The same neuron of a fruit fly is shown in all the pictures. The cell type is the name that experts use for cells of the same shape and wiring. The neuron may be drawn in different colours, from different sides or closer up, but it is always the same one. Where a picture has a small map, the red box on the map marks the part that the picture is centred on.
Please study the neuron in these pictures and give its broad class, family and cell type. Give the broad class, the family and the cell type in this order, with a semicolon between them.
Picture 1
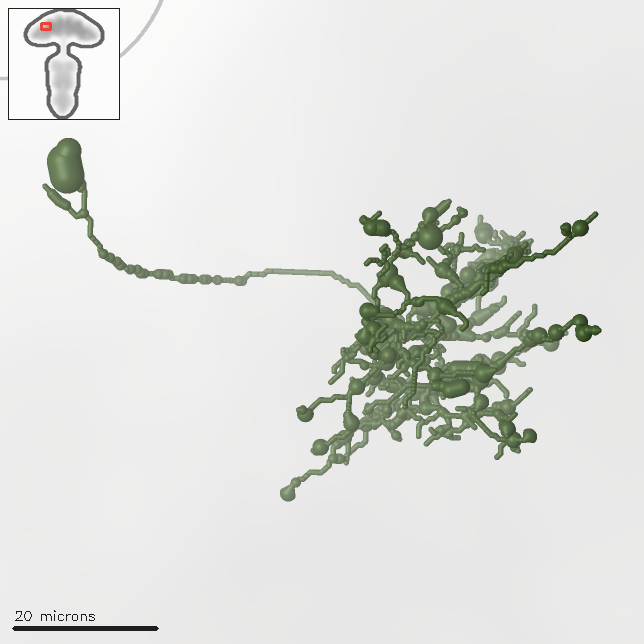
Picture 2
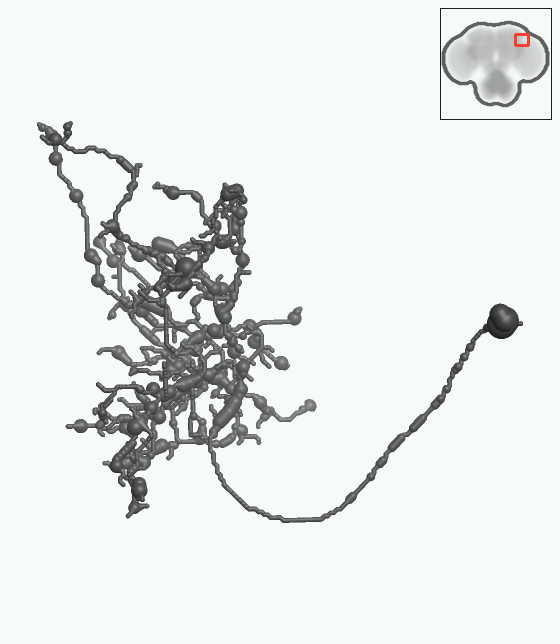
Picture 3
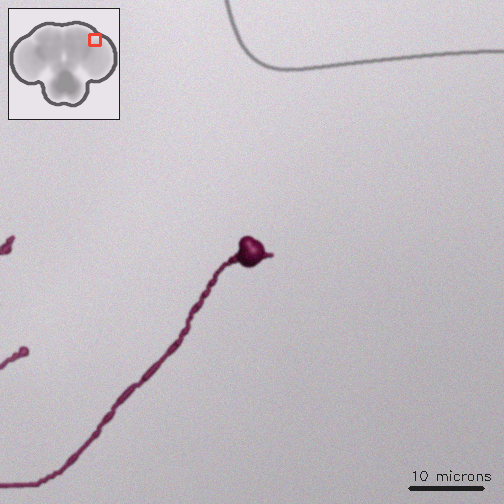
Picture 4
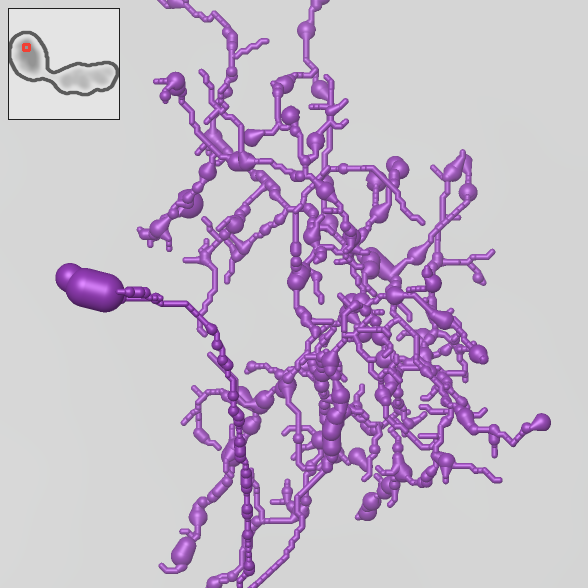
central-brain intrinsic neuron; hemilineage VLPl4_dorsal; LHAV4c1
